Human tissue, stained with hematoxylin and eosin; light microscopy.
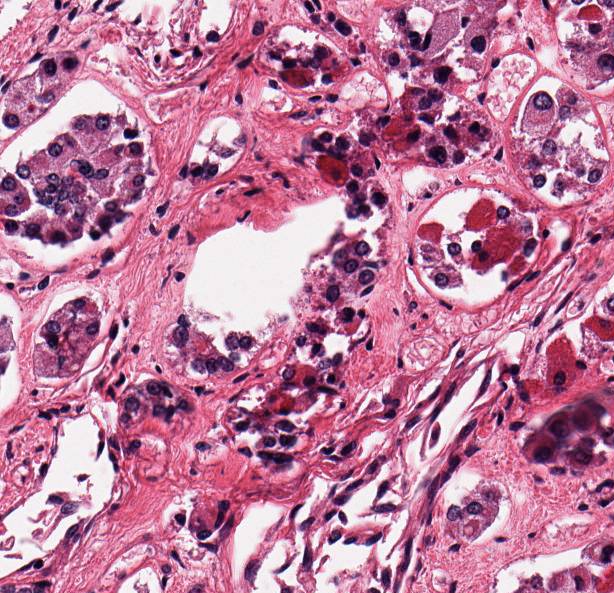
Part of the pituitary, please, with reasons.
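That's the pars distalis. The large cells sit in rounded nests across the whole field, each polygonal with plenty of granular cytoplasm.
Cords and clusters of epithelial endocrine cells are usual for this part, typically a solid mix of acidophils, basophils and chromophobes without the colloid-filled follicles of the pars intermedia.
Bands of fibrous stroma divide the nests, clear retraction spaces part many of them from that stroma, and there are no fat cells.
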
